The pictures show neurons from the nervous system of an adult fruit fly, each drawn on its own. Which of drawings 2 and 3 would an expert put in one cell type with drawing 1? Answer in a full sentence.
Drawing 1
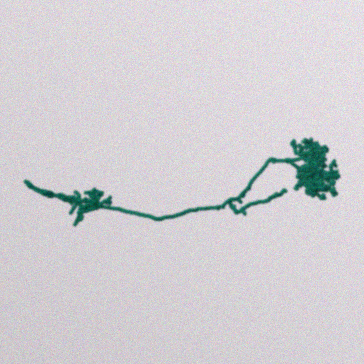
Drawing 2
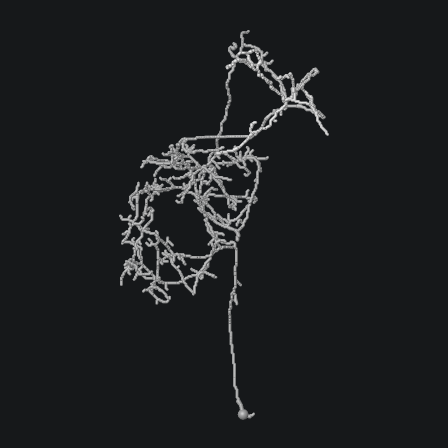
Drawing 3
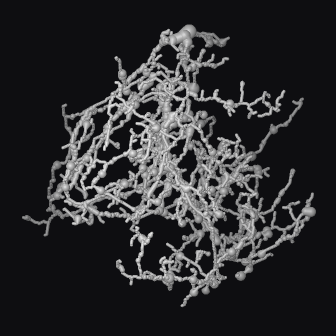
Drawing 2 is of the same cell type.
